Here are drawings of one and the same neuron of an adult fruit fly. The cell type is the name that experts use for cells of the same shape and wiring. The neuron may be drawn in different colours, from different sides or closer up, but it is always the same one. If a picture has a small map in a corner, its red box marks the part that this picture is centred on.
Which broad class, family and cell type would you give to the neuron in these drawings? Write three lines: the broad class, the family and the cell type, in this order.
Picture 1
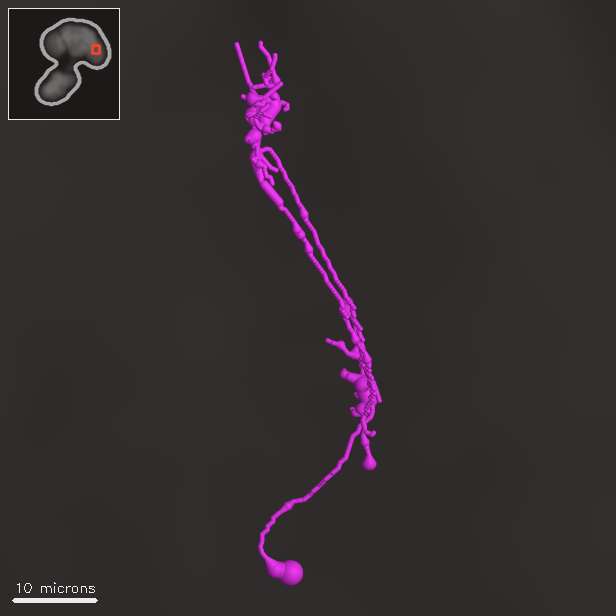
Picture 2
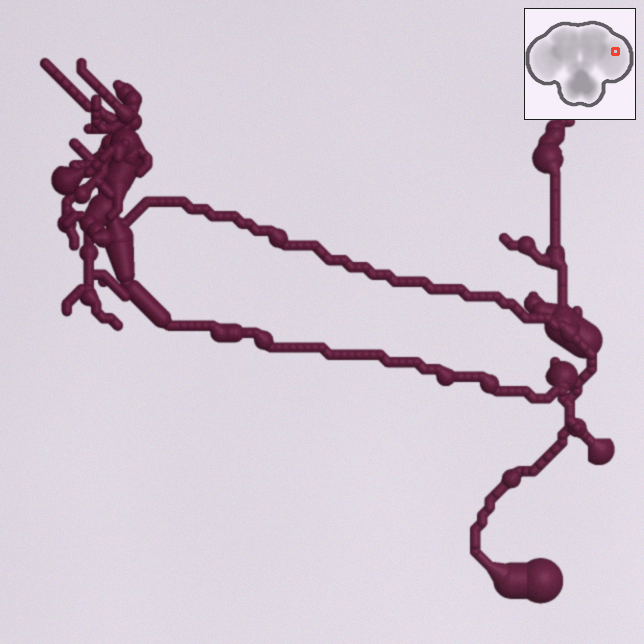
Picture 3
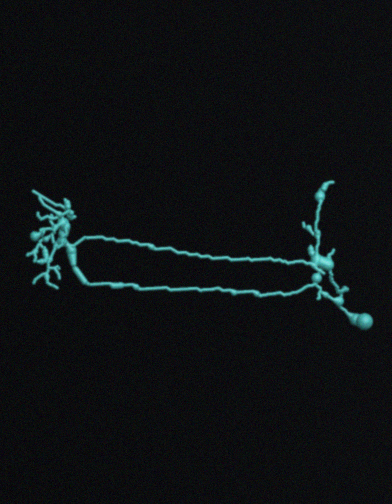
optic-lobe intrinsic neuron
T
T5a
